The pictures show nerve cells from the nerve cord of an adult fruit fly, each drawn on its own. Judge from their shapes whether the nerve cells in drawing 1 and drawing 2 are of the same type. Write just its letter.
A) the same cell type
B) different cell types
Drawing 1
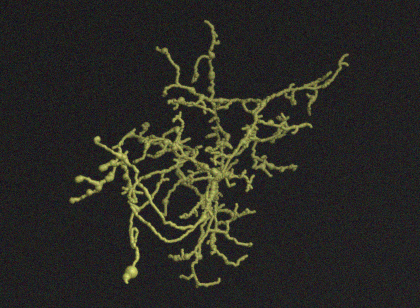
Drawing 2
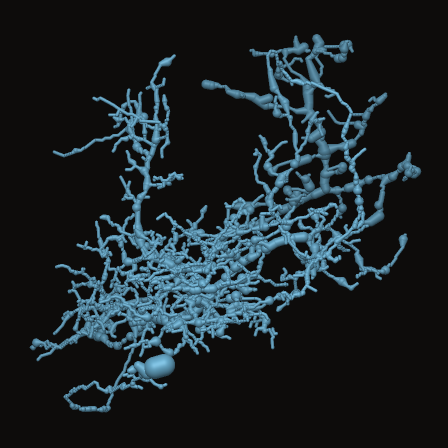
B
